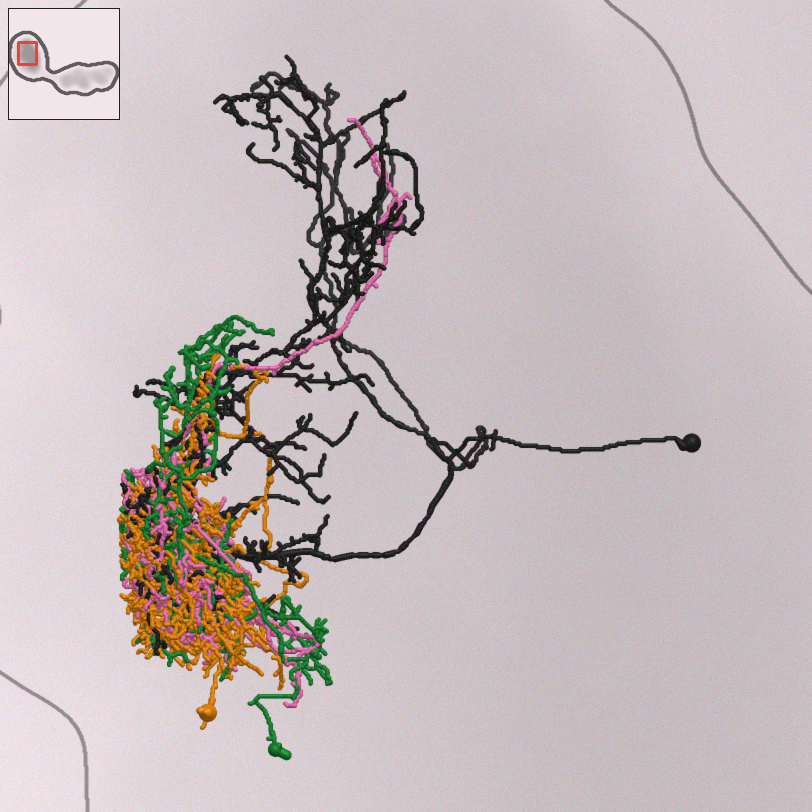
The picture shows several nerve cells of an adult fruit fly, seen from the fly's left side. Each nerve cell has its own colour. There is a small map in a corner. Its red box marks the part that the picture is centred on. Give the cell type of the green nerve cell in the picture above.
CB1565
